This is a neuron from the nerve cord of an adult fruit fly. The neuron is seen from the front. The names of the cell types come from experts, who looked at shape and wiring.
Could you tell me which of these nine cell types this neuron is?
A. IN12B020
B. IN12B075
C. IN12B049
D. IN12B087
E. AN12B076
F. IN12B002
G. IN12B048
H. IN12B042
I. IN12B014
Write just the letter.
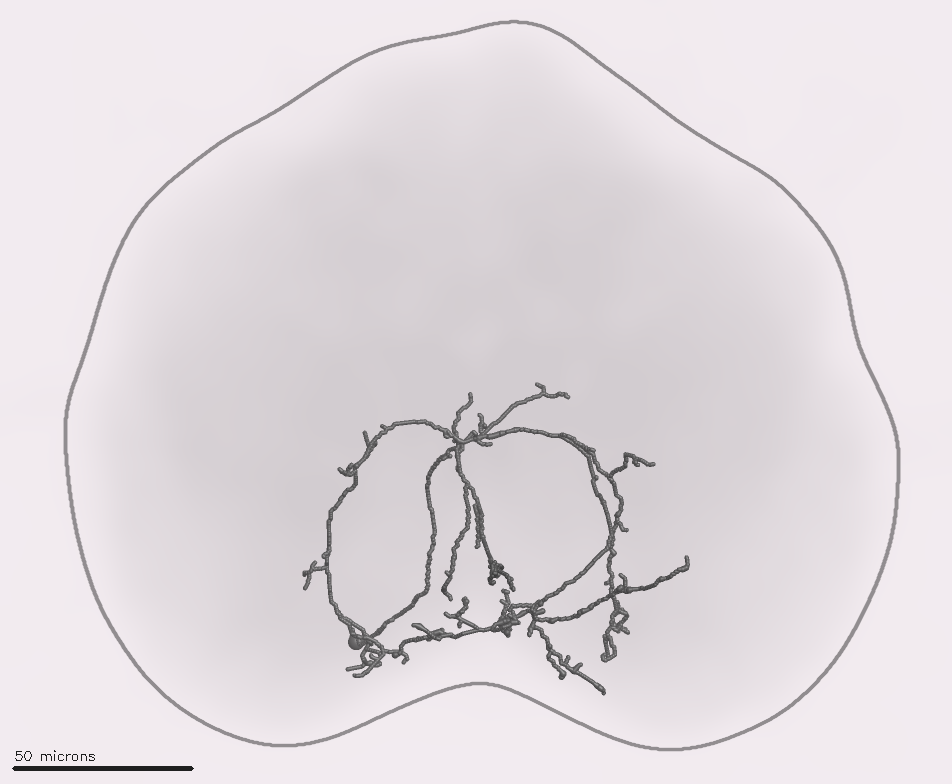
B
